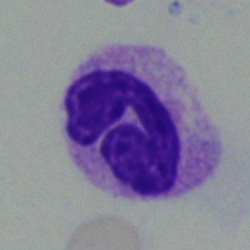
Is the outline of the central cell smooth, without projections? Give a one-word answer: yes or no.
Yes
